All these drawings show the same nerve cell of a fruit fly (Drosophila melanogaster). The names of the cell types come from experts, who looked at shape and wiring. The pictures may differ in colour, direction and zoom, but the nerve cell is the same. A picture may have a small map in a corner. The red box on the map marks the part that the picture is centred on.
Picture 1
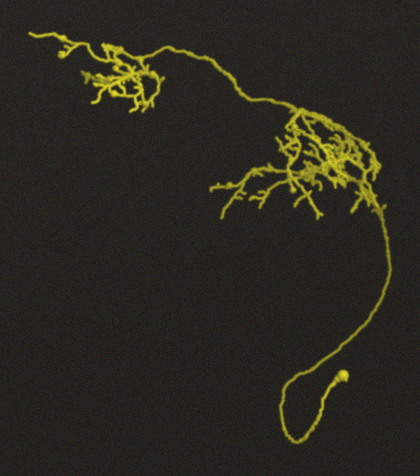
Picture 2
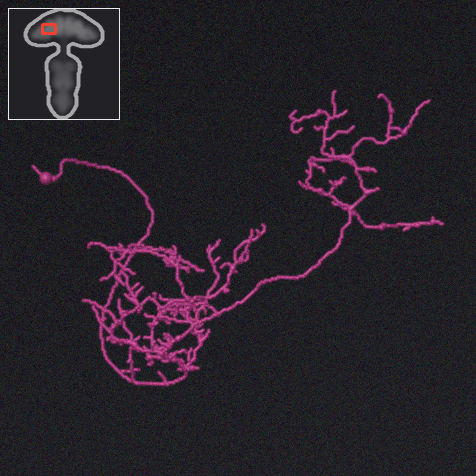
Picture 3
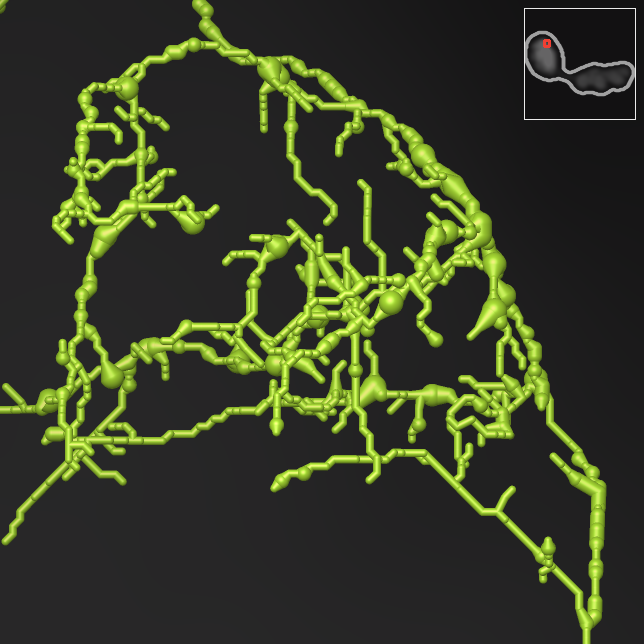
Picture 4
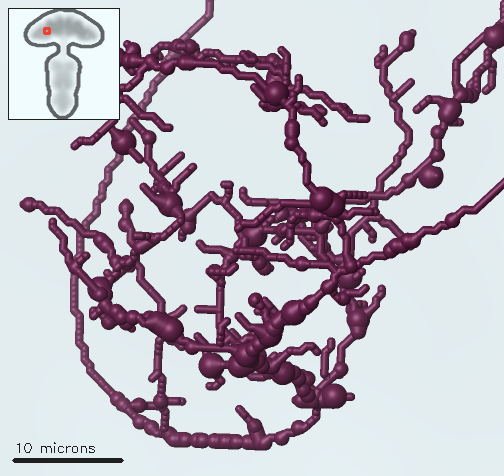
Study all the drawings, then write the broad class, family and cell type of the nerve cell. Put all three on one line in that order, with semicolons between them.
central-brain intrinsic neuron; hemilineage LHa3; LHAV3b6_b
